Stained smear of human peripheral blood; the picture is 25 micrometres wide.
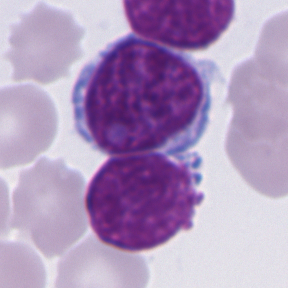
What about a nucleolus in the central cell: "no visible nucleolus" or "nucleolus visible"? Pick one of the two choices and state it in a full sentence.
There is at least one visible nucleolus in the nucleus.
